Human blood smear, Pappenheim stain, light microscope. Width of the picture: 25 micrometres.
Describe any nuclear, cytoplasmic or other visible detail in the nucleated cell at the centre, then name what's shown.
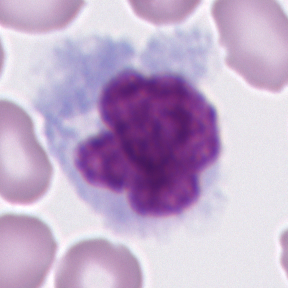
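Irregular and frayed rather than smoothly round, the cell's outer edge is the first feature to note. Abundant cytoplasm spreads widely on the left and upper side of the nucleus. Its colour is a pale greyish blue, and no distinct pink or purple granules are seen in it. Answer: a hairy cell.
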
